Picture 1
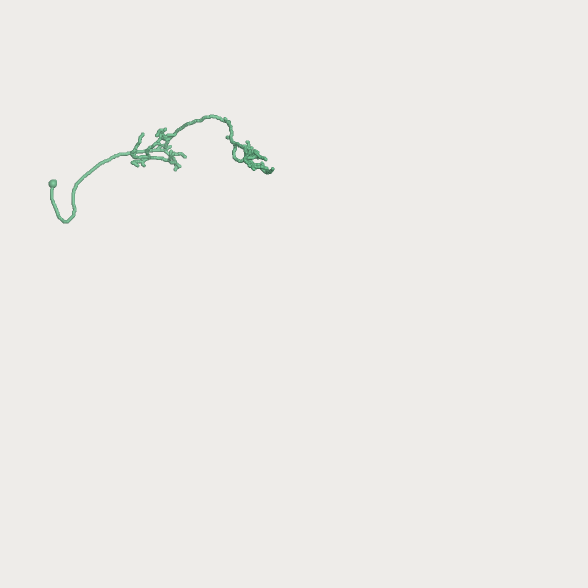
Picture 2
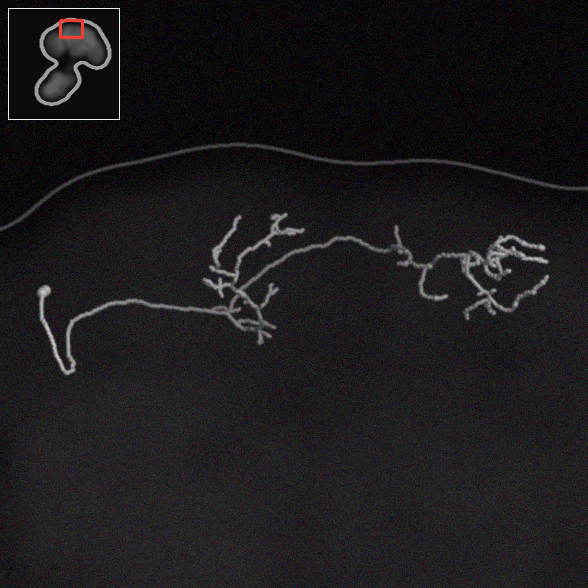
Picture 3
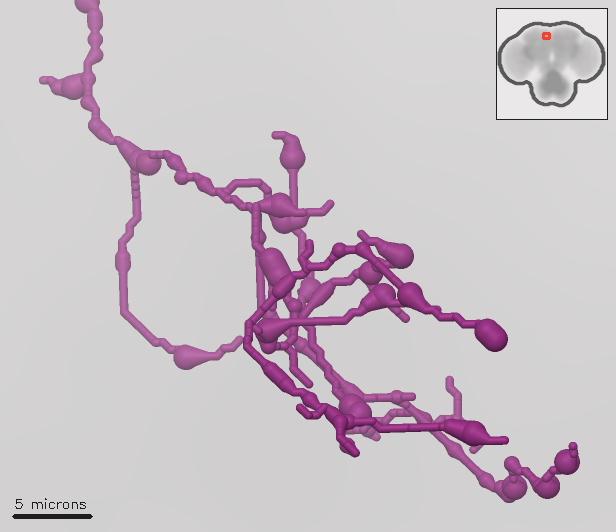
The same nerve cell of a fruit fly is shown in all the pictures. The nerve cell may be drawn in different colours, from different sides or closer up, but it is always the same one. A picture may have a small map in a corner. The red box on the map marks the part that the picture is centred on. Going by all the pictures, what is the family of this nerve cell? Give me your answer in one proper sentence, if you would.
Of the families, hemilineage SIPa1_ventral is the one for this nerve cell.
